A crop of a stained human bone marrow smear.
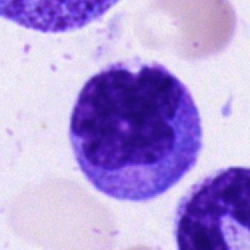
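Monocyte, the cell in the middle of the smear. As far as I can tell, its outline is round and smooth. The nucleus seems to fill most of the cell, sitting toward the top, with a small notch in its upper edge. Its chromatin looks dark purple and coarsely clumped.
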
